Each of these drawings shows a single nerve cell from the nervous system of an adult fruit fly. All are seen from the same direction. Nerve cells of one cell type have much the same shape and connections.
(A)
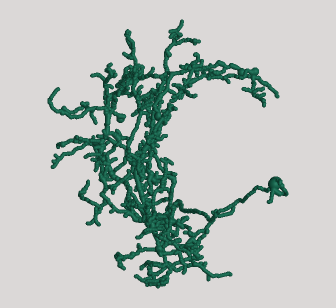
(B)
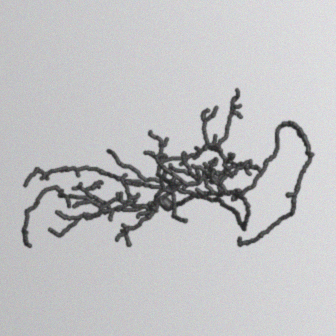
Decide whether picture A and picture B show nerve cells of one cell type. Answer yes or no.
no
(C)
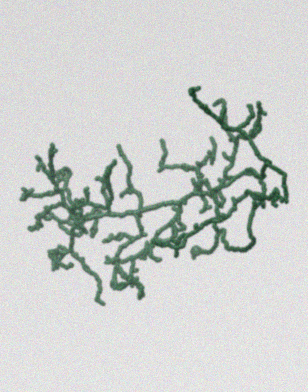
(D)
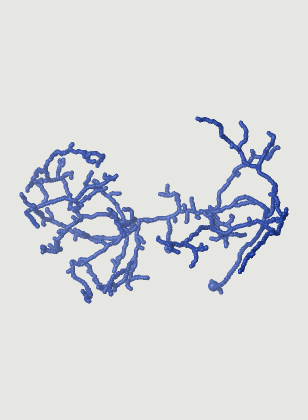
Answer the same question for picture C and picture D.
yes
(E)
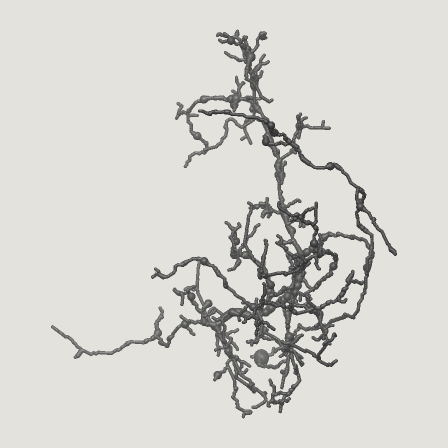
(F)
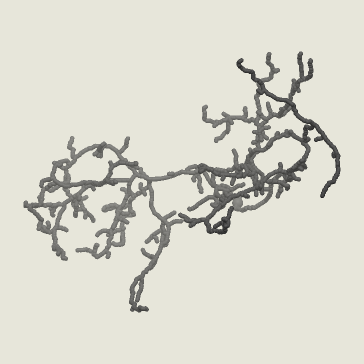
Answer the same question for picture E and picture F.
no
